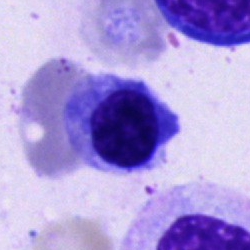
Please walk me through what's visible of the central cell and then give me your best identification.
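Looking for nucleoli, I find none in the nucleus. The blue cytoplasm forms a broader band on the left of the nucleus than on the right, and I can see no granules in it. On the right side the outline turns irregular, with a blunt bulge of cytoplasm. The cell is an erythroblast.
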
